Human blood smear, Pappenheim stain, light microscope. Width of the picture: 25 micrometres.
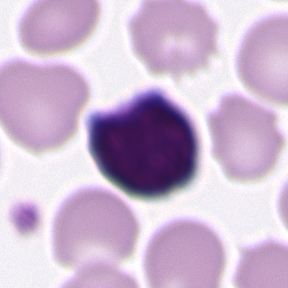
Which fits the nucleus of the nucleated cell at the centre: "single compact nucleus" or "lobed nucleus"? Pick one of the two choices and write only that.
Single compact nucleus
